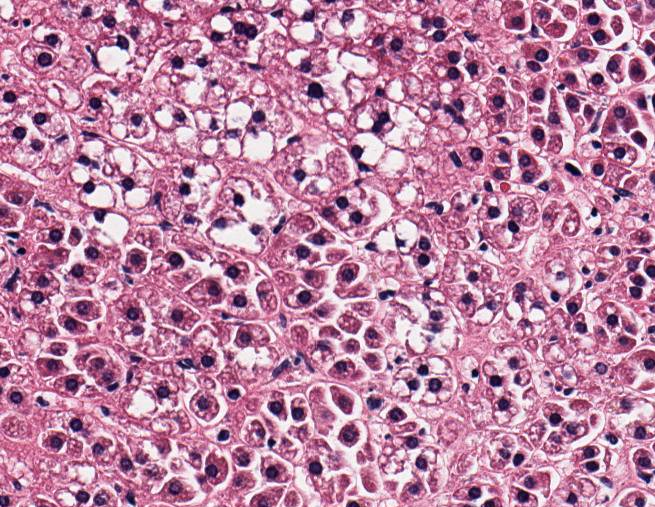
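Adrenal gland. First, solid sheets of large polygonal cells fill the whole field, forming no glands or lumens. Second, most of these cells hold a single round, dark, central nucleus. Third, no thick fibrous bands or large vessels cross the field.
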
